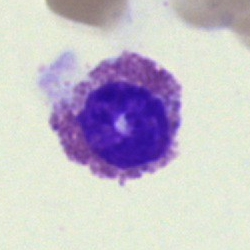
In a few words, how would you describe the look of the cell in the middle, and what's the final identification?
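Hmm, the nucleus stains a dense, dark blue-purple, with a small pale spot near its middle. A moderate purple-pink rim of cytoplasm surrounds it on every side. That cytoplasm is filled with coarse purple granules. This is an eosinophil.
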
